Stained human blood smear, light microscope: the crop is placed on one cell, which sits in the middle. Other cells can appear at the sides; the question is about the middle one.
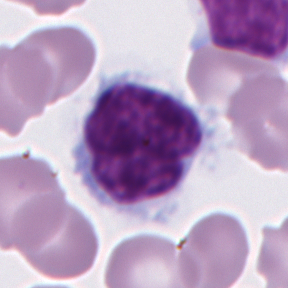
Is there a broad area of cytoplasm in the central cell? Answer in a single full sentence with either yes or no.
No, its nucleus occupies most of the cell, with scant cytoplasm.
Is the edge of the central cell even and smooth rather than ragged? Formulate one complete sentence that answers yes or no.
No, the outline of this cell is ragged or frayed, or it has projections, blebs or tags.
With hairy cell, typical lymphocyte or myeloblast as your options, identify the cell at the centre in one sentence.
In the center of this field lies a hairy cell.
